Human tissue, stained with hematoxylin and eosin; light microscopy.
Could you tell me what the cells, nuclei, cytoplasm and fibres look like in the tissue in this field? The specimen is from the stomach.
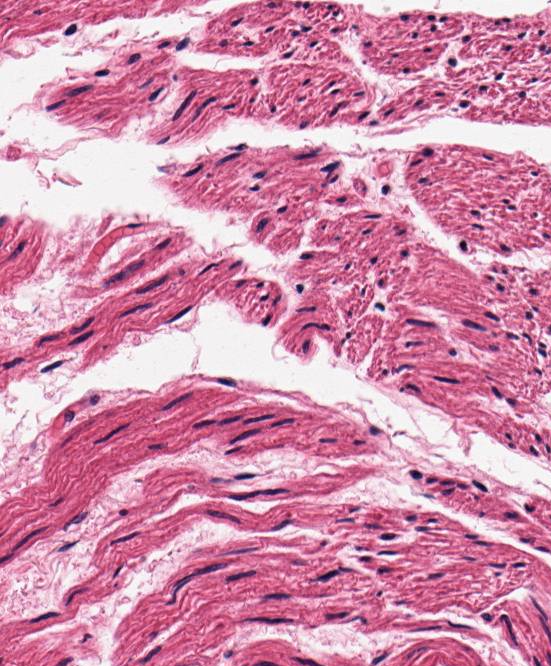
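You've got smooth muscle bundles here, cut lengthwise in the lower half and across or obliquely in the upper right. Where they're cut lengthwise, the nuclei are elongated and cigar-shaped with blunt ends. In the cross-cut bundles, upper right, the nuclei are just small round dark dots scattered among the pink cells. Between bundles at the left edge, middle of the field, there's pale, loose, wispy connective tissue.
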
